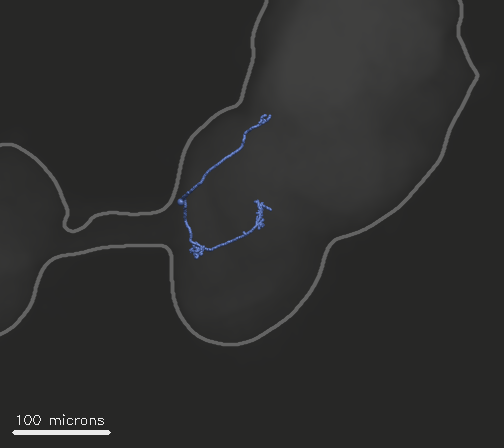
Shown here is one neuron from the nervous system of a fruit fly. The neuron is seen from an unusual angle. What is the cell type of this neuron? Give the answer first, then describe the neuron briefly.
Its cell type is LLPC2. Its broad class is visual projection neuron. By the scale bar it is about 150 microns tall in this view. As drawn here it is taller than it is wide.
